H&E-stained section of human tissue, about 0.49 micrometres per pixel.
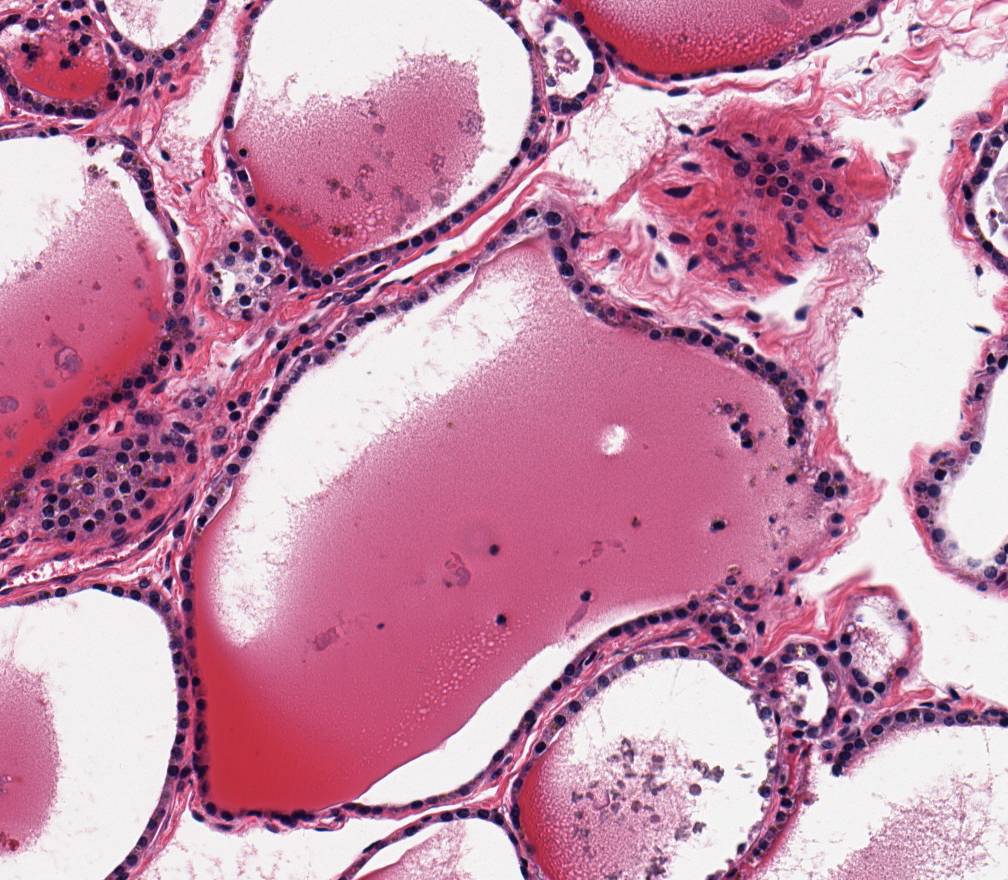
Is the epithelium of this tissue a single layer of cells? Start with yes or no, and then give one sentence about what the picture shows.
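Yes. Each follicle is lined by a single layer of flattened to low cuboidal epithelial cells.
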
